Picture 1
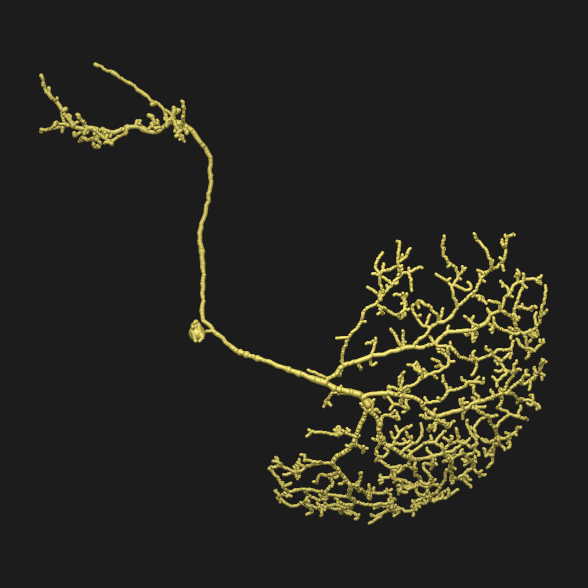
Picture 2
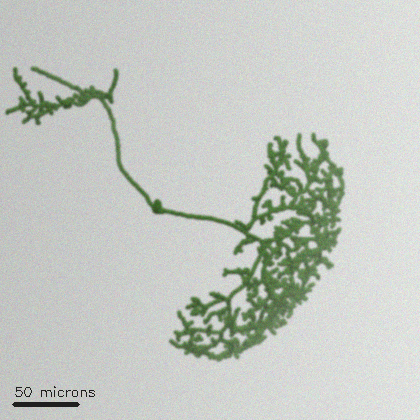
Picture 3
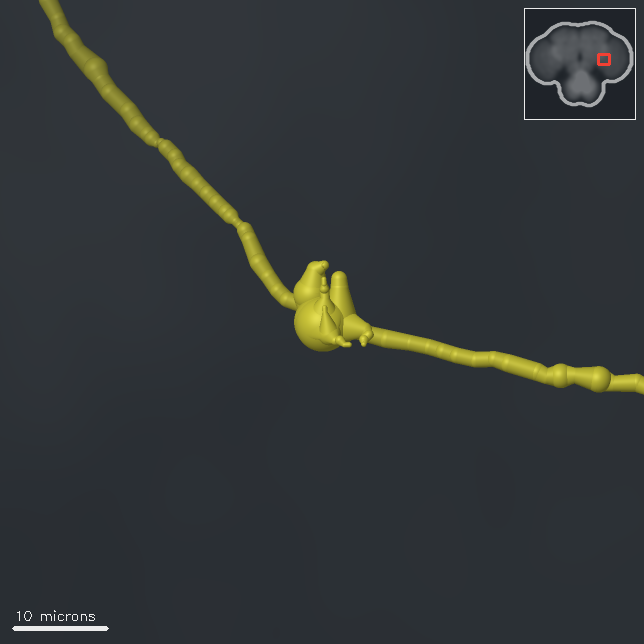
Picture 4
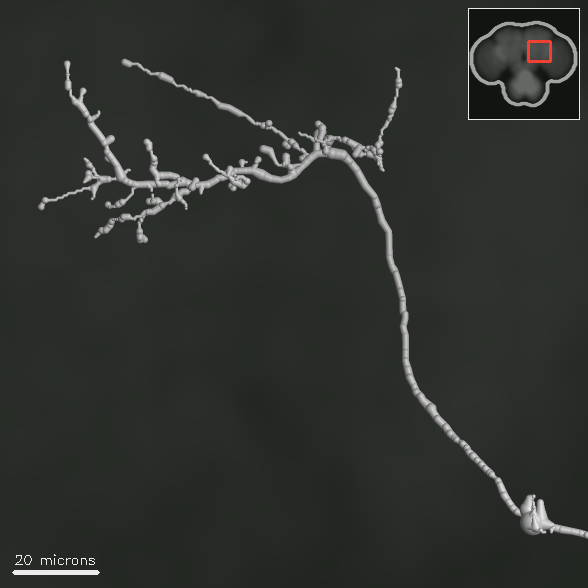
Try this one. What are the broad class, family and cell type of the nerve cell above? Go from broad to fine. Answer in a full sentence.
A visual projection neuron of the MeVP family, type MeVP23.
